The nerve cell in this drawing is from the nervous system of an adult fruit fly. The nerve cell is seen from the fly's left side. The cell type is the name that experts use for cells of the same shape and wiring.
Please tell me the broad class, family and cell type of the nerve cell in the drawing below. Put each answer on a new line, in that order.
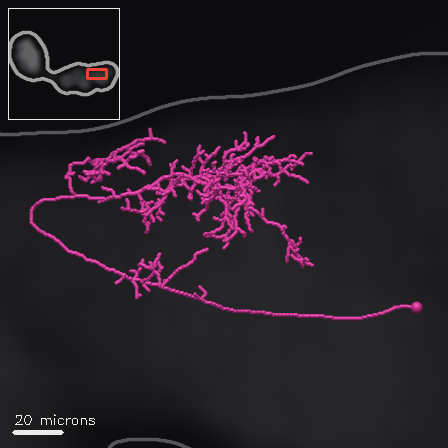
nerve-cord intrinsic neuron
hemilineage 06A
IN06A050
